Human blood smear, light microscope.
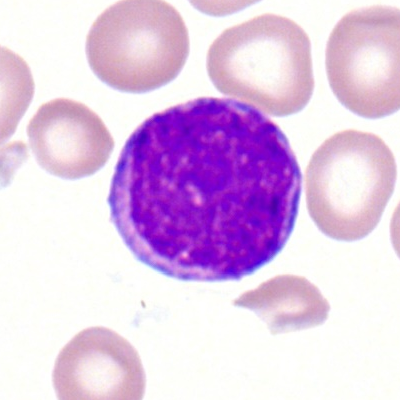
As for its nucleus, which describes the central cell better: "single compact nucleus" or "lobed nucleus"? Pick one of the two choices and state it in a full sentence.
This cell's nucleus is a single compact mass, round, oval or kidney-shaped.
